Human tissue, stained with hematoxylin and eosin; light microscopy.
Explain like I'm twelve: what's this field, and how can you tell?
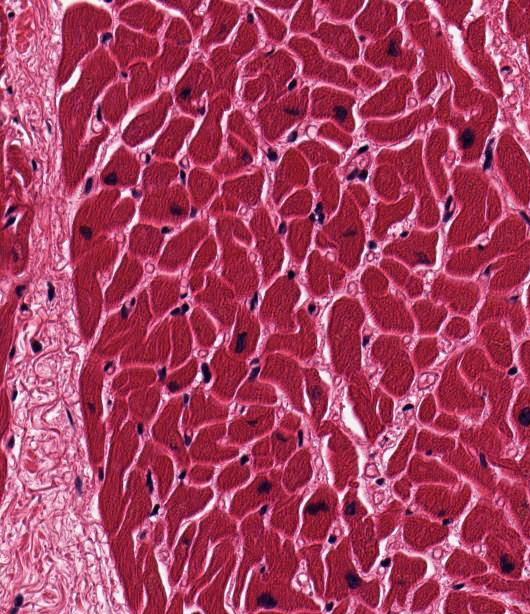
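Identification: myocardium. Closely packed, deeply eosinophilic muscle fibres take up most of the field, cut mostly across or obliquely, with irregular, branching outlines and central nuclei.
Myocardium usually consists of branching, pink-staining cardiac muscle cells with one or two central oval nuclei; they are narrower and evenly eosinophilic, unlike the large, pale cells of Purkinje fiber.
Thin pale spaces between fibres carry delicate connective tissue with small capillaries and small dark nuclei.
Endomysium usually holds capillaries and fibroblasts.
A narrow band of paler connective tissue runs along the left edge.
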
